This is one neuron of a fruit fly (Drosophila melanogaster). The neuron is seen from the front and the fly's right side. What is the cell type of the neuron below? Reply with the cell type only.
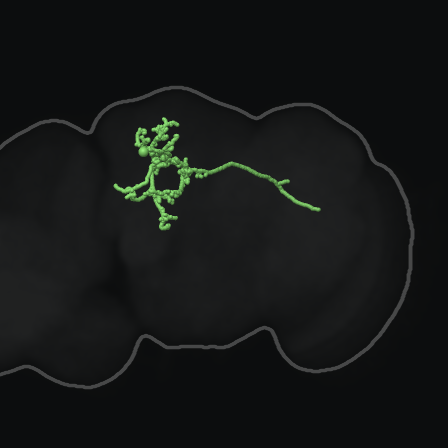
AVLP049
